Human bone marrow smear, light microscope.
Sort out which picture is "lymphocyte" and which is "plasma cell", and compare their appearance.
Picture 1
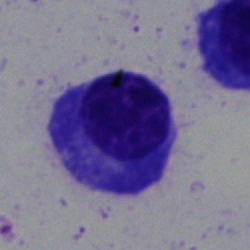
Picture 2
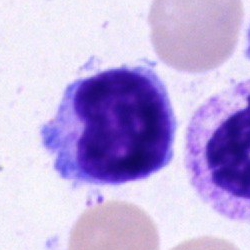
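Picture 1 shows the plasma cell, picture 2 the lymphocyte. Outline: the plasma cell is somewhat angular, with fairly straight edges; the lymphocyte's left edge is ragged with small blebs. Nucleus: the lymphocyte's fills most of the cell and is notched on the left, giving a kidney-like shape.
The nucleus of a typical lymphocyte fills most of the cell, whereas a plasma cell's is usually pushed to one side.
Chromatin: dark purple and dense in both, with a few paler patches. Cytoplasm: the plasma cell's is deep blue, without visible granules, widest on the lower left of the nucleus; the lymphocyte's is widest on the left.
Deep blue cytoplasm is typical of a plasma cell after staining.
In picture 1, part of another deeply stained cell sits in the top-right corner, not touching the plasma cell.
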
